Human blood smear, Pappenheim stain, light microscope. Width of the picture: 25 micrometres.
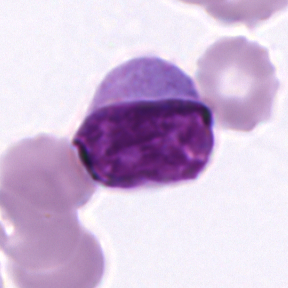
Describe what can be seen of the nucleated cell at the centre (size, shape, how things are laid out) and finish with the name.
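I make the cell about 12 micrometres across, with a nucleus of about 12 by 8 micrometres. That nucleus sits toward the bottom and fills about 70% of the cell's area. Its upper border runs nearly straight across the cell, and the chromatin is dense and dark purple, with paler streaks between clumps. The cytoplasm forms a cap above it, hardly showing below, in a pale lilac-violet much lighter than the nucleus. So, a plasma cell.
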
